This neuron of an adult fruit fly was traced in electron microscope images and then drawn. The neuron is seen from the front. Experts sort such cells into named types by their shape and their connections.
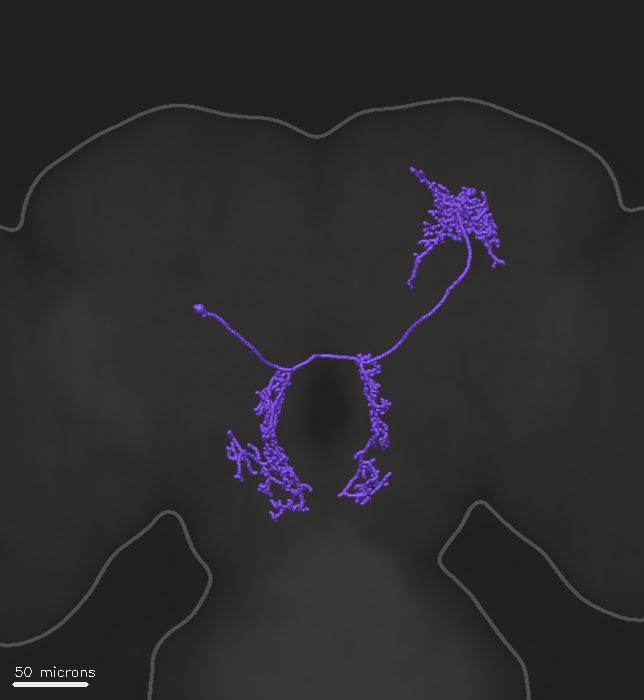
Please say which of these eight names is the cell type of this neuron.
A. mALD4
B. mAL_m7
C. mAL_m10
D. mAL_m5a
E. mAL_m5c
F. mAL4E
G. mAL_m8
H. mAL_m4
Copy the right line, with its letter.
B. mAL_m7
